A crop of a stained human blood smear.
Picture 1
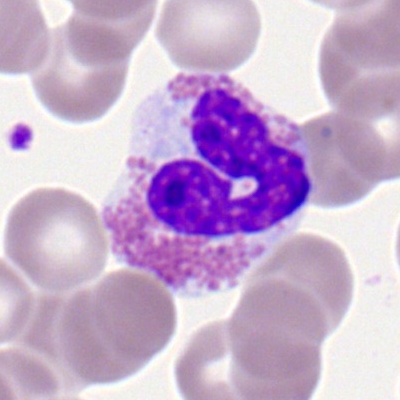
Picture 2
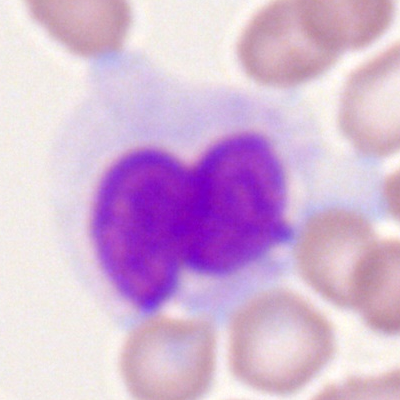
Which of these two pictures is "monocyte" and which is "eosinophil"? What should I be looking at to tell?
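Picture 1 shows an eosinophil; picture 2 shows a monocyte. In the eosinophil the chromatin is deep purple and coarsely clumped, with small paler spots between the clumps. Its granules are packed most densely in the lower left part of the cell.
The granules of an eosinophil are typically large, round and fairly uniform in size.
At the upper left, where the granules thin out, the cytoplasm shows a pale bluish tint.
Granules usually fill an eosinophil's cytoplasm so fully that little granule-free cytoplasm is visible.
The monocyte, by contrast, shows no distinct granules in its pale lilac-blue cytoplasm.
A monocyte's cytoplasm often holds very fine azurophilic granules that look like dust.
That cytoplasm is abundant and surrounds the nucleus widely, with more of it above the nucleus, which lies in the lower half of the cell. The outlines differ as well: roughly round in the eosinophil, irregular rather than smoothly round in the monocyte. Red cells press against the eosinophil along its right side.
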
